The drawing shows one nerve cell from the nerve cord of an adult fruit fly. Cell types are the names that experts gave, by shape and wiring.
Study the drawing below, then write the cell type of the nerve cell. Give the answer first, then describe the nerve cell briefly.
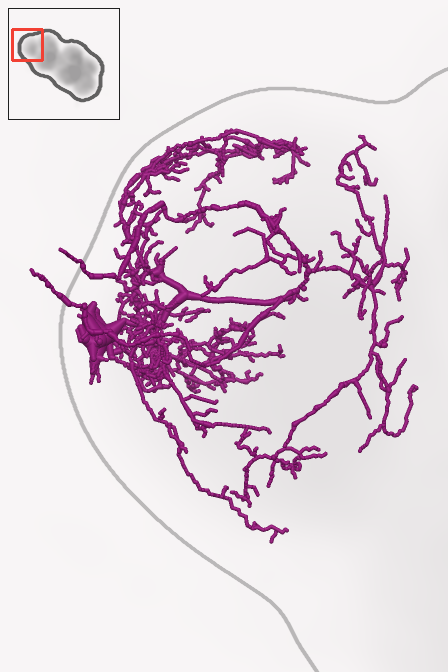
The cell type is EN00B016. It is an efferent neuron of the nerve cord. More than a hundred branch ends can be seen. As drawn here it is about as wide as it is tall.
